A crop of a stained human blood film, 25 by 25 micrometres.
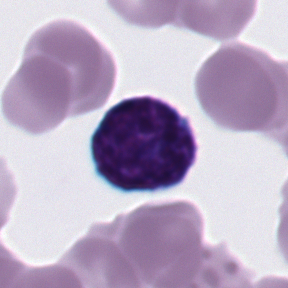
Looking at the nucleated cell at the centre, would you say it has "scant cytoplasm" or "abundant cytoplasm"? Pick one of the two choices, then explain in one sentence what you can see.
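Scant cytoplasm. Only a very narrow rim of pale blue cytoplasm shows at parts of the edge.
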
